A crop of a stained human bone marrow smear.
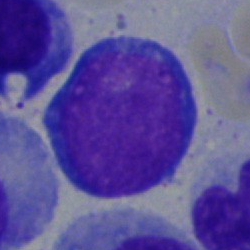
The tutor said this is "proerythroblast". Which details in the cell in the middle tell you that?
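Going point by point through this proerythroblast: the cell is roughly round, with a smooth outline. The chromatin is fine and evenly spread rather than clumped. The cytoplasm forms only a narrow rim around the nucleus. That rim stains deep blue.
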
